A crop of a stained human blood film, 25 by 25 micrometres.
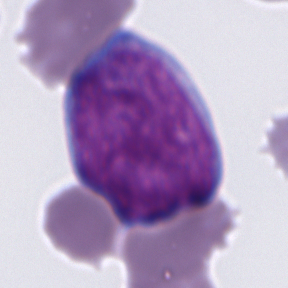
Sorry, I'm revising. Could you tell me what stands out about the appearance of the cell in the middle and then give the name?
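A smooth outline bounds the cell, with no projections from its surface. The chromatin is fine and evenly spread, without coarse dark clumps. An oval nucleus of about 16 by 12 micrometres lies within a cell of about 18 by 13 micrometres. The cytoplasm forms only a thin blue rim around the nucleus. This cell is a myeloblast.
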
